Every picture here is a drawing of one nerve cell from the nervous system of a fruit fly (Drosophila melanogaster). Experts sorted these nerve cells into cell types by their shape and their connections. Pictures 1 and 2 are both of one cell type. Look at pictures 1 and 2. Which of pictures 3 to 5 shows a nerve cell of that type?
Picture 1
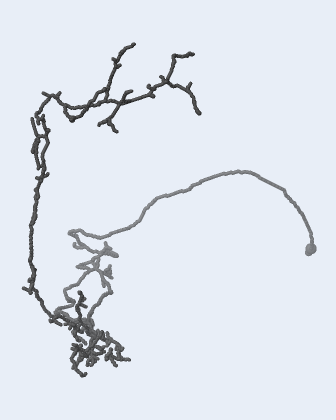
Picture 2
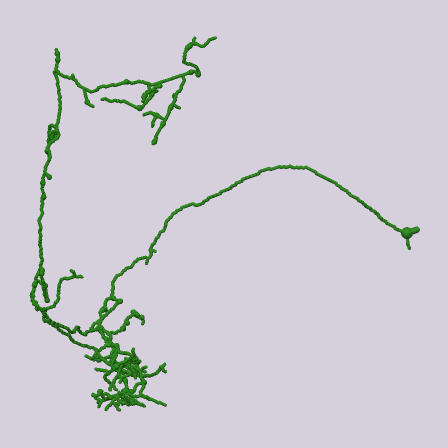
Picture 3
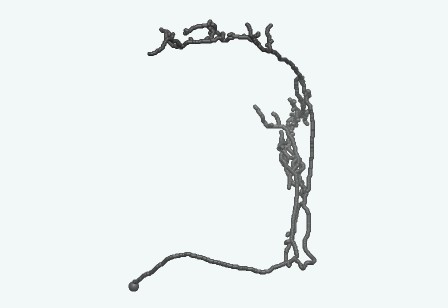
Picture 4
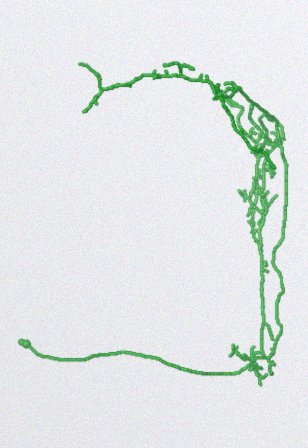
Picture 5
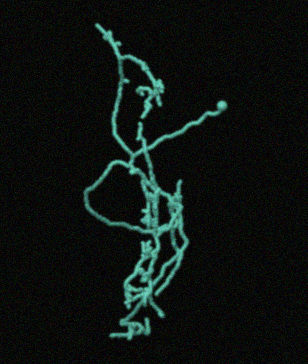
Picture 3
